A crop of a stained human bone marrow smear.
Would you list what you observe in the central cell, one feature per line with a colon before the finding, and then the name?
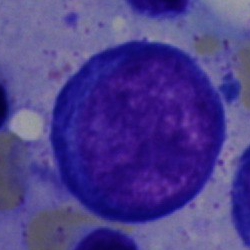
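Outline: round and smooth
Cytoplasm amount: thin rim only, widest on the left
Cytoplasm colour: deep blue
Chromatin: fine, evenly spread, not clumped
Name: proerythroblast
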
